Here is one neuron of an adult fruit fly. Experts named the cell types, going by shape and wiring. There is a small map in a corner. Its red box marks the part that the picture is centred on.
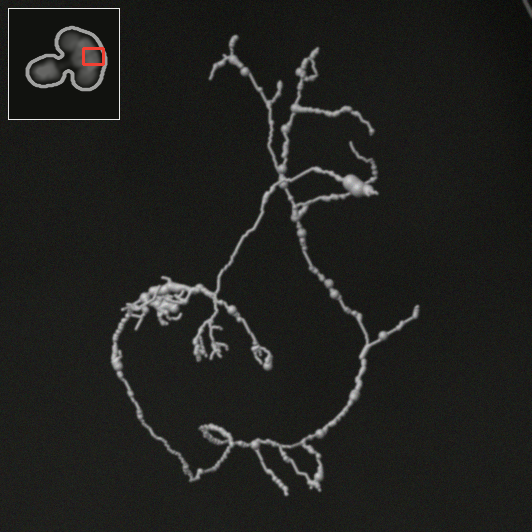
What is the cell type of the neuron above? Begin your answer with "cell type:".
cell type: KCg-m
